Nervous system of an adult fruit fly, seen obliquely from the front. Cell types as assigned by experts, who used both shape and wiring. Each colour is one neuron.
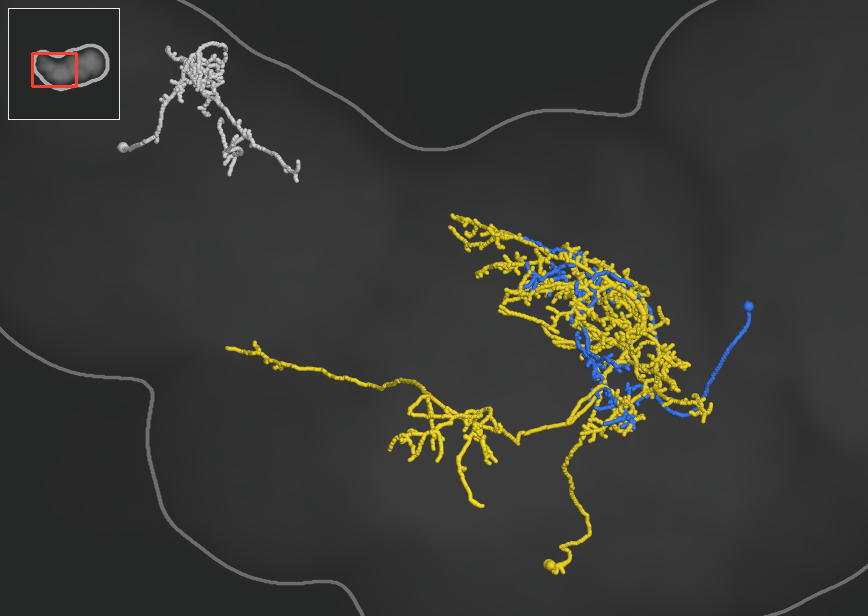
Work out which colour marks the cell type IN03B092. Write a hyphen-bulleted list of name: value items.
- colour: blue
